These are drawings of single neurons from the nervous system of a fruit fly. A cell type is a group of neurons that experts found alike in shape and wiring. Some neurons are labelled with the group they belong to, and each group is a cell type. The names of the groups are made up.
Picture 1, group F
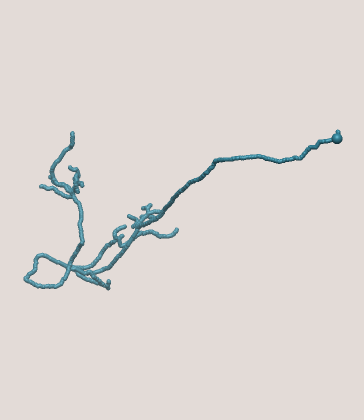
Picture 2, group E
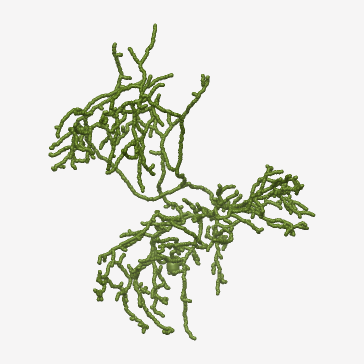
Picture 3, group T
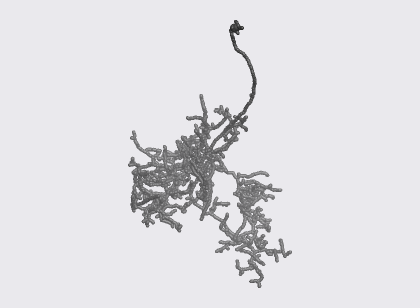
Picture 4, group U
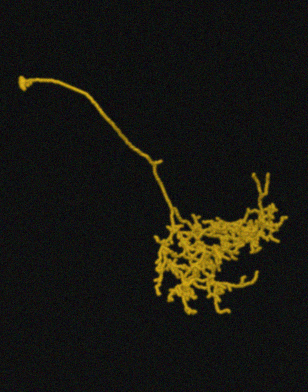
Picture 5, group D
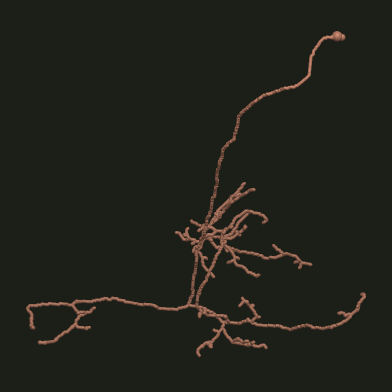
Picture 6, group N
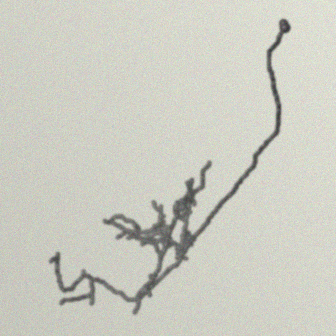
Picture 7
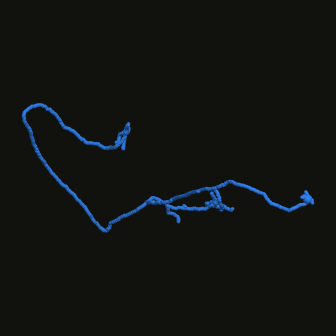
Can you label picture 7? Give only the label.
group F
